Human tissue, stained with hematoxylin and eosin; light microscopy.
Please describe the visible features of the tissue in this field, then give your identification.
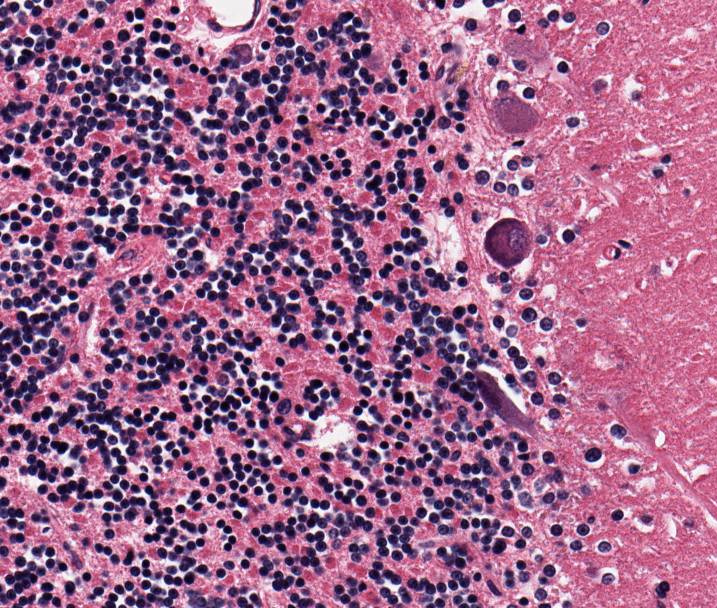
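On the left, small, round granule cell nuclei crowd together; they stain darkly and have scant cytoplasm. The right part is finely fibrillary pink neuropil, through which small nuclei are sparsely scattered. Neither epithelium nor glands appear anywhere in the field. This tissue is cerebellum.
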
